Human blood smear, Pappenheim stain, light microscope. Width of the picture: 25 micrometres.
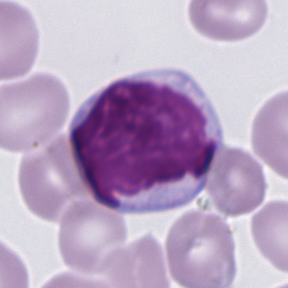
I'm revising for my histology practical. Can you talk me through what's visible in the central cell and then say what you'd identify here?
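The nucleus is eccentric, lying toward the upper left of the cell. Pale blue cytoplasm forms its widest band below the nucleus, at the lower right. No granules are visible in the cytoplasm, and no vacuoles are seen. The cell is a large granular lymphocyte.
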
